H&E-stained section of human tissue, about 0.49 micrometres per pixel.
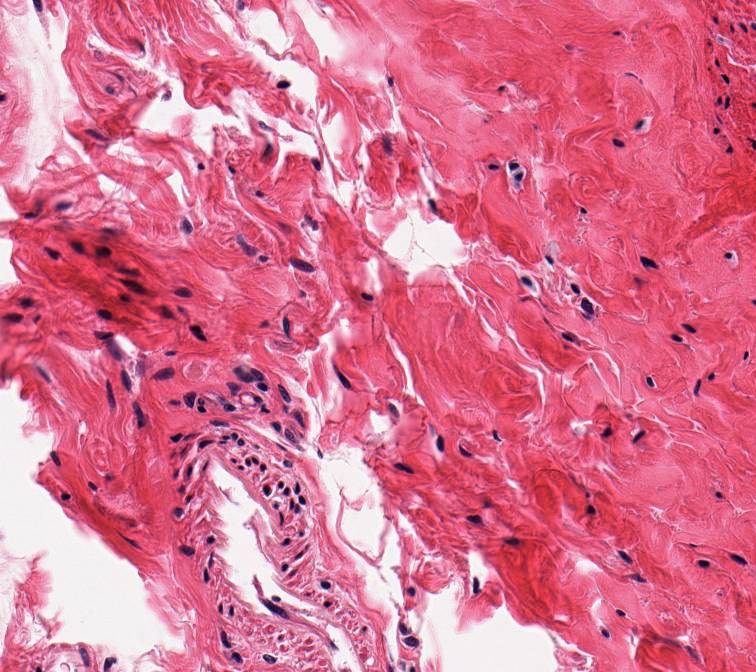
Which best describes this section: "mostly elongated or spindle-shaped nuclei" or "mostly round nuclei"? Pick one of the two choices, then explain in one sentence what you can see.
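Mostly elongated or spindle-shaped nuclei. The scattered nuclei between the bundles are small, dark and mostly elongated, as in fibroblasts.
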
